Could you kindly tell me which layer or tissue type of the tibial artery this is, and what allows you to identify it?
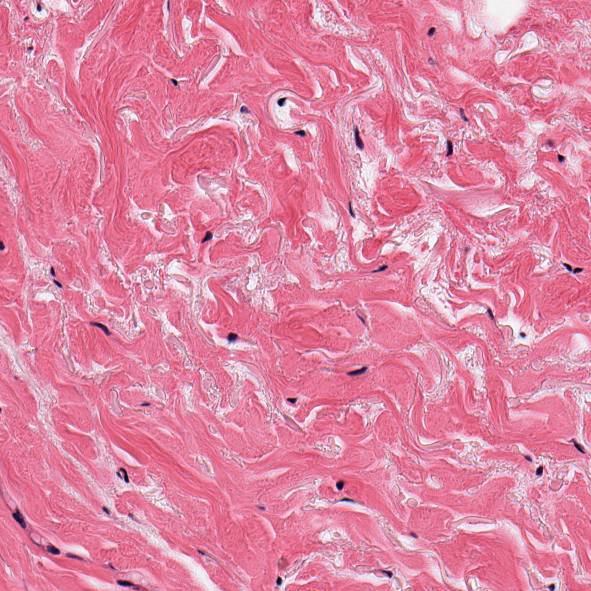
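You're looking at the tunica adventitia. Wavy, haphazardly interwoven pink collagen bundles fill the whole field, and the few nuclei, widely scattered, are small, dark and slender like fibroblasts between the bundles.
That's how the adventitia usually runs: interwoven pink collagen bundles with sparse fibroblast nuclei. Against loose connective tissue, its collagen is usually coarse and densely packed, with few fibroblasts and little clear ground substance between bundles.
You'll also notice narrow pale clefts between many of the bundles.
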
